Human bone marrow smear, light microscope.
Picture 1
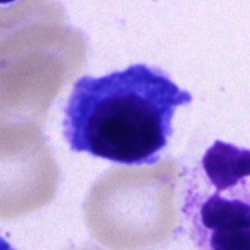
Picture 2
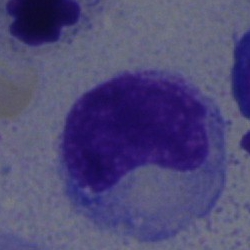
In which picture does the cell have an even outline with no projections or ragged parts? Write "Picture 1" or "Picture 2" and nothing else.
Picture 2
